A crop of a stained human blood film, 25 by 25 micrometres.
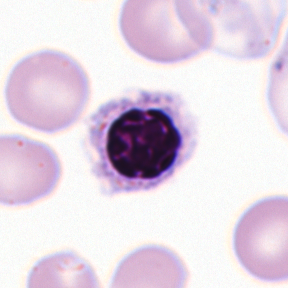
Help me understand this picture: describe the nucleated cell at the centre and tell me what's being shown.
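The nucleus occupies most of the cell, and no nucleoli are visible within it. The surrounding cytoplasm is pale greyish-lilac. The cell's edge is irregular and ragged. The cell is a normoblast.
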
